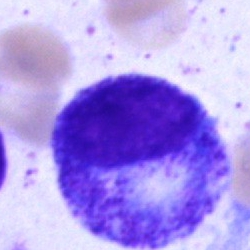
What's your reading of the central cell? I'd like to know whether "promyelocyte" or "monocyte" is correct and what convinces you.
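I'd call this a promyelocyte, not a monocyte. What settles it for me is the cytoplasm, which holds many coarse dark purple granules.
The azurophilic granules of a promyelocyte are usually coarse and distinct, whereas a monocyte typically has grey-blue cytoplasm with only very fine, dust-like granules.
Beyond that, the nucleus sits eccentrically in the upper half of the cell, the cytoplasm has a pale blue background, and just below the nucleus lies a pale zone with few granules.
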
